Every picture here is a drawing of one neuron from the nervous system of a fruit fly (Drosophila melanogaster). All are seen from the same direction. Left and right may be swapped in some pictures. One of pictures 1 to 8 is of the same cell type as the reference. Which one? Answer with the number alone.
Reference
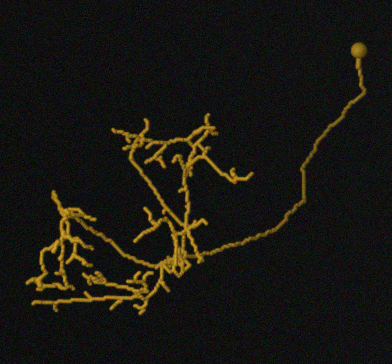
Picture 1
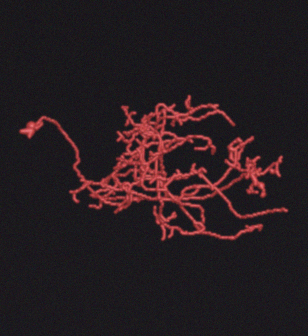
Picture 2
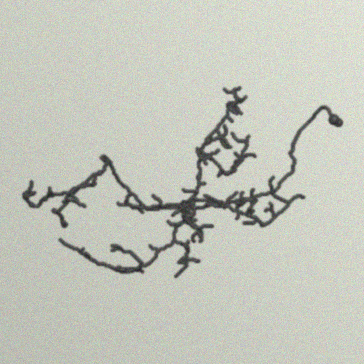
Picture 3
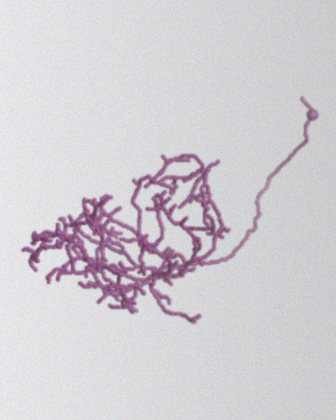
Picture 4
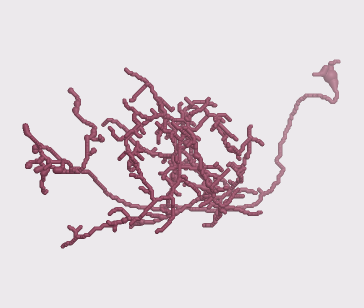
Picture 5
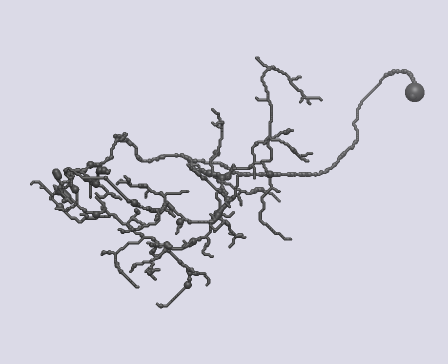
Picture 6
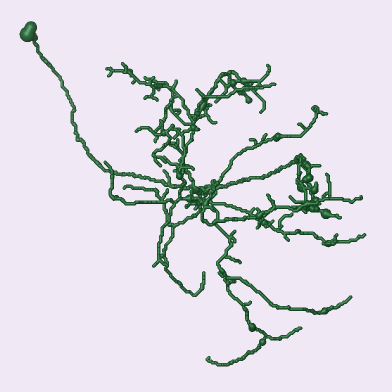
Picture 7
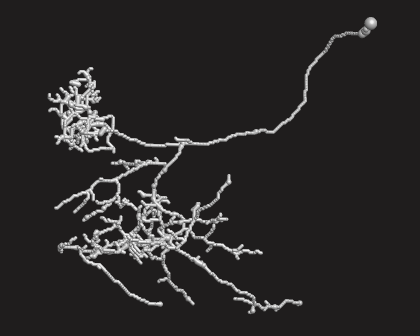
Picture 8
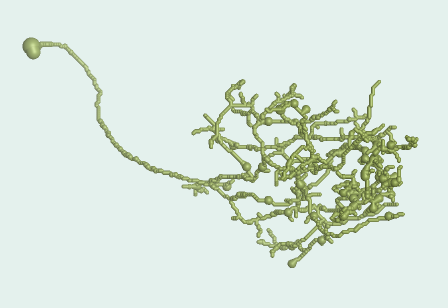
6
